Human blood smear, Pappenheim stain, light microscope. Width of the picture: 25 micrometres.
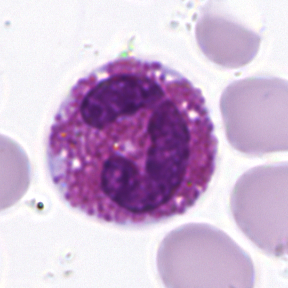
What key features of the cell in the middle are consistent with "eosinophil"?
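At about 15 micrometres across, this eosinophil has cytoplasm packed with coarse round granules of fairly even size. The nuclear lobes remain clearly visible rather than hidden beneath the granules, which fits a lobed nucleus.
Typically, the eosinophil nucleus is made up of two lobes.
The granule colour is where the picture departs from the usual: here the granules are reddish-purple.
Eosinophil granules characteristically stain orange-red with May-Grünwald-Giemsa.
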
